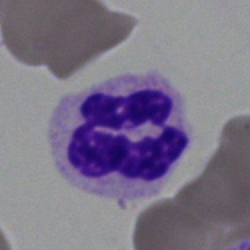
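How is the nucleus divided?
Into several lobes, set in an upper row and a lower row.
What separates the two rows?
A pale horizontal cleft.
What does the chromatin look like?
Dark purple and coarsely clumped.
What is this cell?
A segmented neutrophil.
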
